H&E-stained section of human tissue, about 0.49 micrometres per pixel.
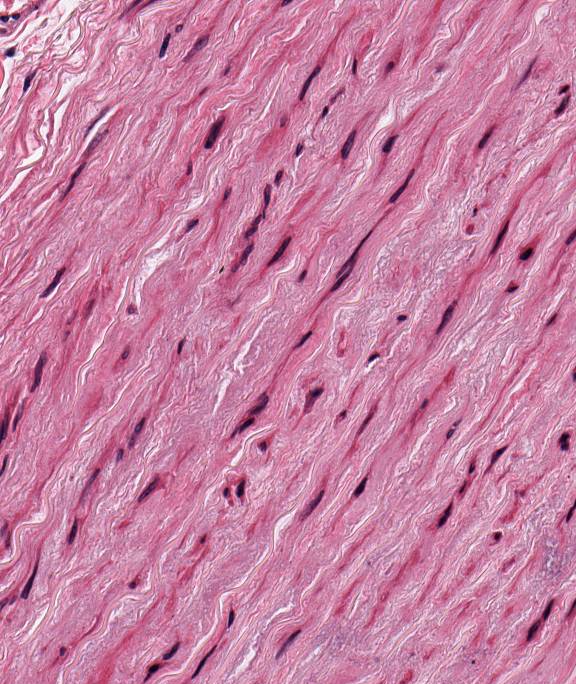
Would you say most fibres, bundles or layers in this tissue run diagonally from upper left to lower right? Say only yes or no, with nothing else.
No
